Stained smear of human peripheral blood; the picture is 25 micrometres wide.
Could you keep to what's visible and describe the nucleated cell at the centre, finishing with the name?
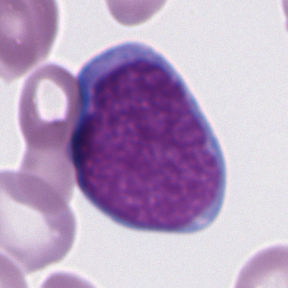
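Smooth, rounded oval outline without sharp angles. Nucleus oval and unindented, following the cell's shape. Cytoplasm blue. Surface free of projections and blebs. Cell: myeloblast.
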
